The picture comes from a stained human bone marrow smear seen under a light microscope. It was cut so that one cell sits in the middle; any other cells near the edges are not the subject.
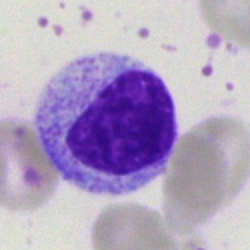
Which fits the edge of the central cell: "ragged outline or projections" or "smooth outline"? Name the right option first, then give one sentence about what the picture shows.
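Smooth outline. The cell outline is round with a smooth margin.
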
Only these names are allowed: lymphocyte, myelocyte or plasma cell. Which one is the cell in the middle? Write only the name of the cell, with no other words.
myelocyte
